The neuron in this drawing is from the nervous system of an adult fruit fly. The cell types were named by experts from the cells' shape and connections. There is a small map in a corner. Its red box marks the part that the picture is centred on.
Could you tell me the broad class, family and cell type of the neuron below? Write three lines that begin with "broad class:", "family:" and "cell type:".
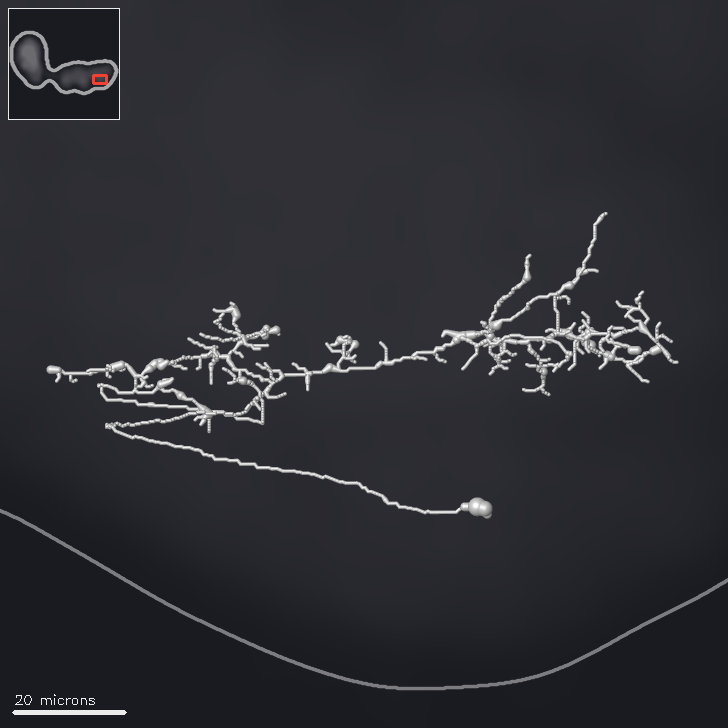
broad class: nerve-cord intrinsic neuron
family: hemilineage 09A
cell type: IN09A060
